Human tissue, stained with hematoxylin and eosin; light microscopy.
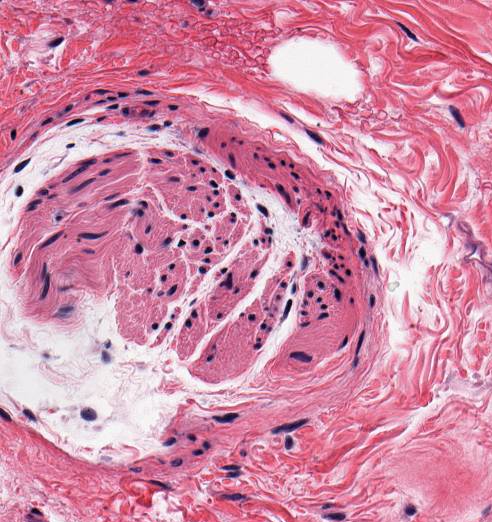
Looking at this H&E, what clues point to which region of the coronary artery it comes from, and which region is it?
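What you're looking at here is a peripheral nerve. Notice the single rounded bundle of fibres at left and centre, ringed by a thin rim of flattened cells with elongated nuclei beyond a pale gap.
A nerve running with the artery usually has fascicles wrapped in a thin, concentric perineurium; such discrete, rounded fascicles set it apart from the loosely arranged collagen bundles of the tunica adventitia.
Inside the bundle, small dark nuclei crowd most densely on the right.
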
